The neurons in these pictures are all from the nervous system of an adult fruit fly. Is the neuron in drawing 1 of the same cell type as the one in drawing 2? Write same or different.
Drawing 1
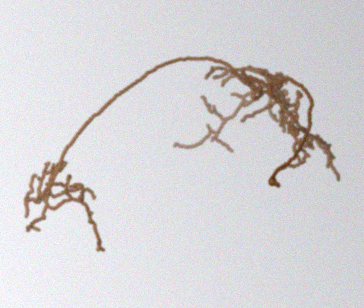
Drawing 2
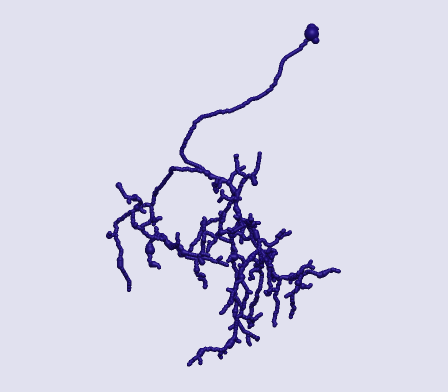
different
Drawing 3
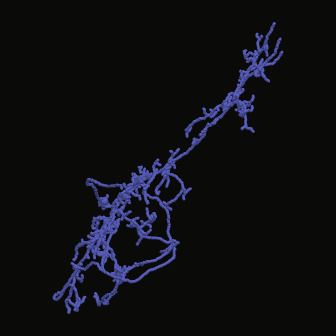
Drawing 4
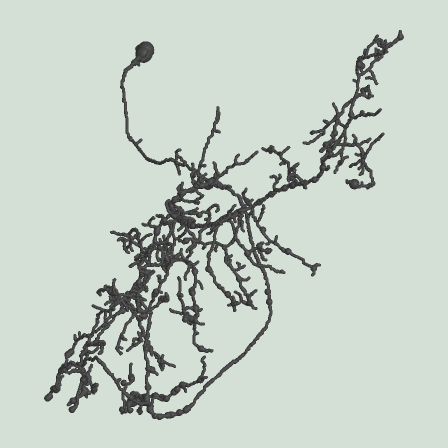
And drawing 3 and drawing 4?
same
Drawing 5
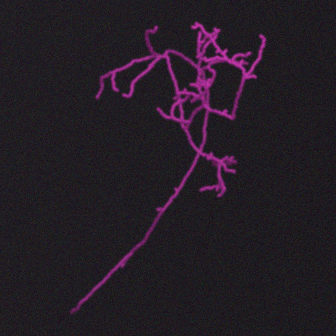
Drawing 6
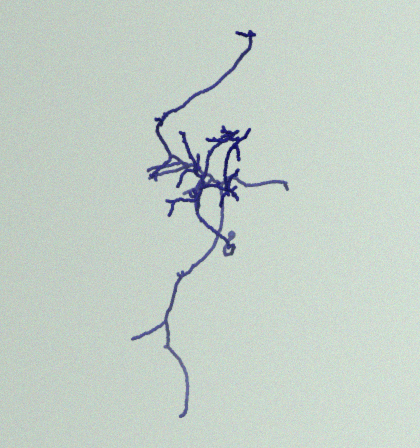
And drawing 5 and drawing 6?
same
